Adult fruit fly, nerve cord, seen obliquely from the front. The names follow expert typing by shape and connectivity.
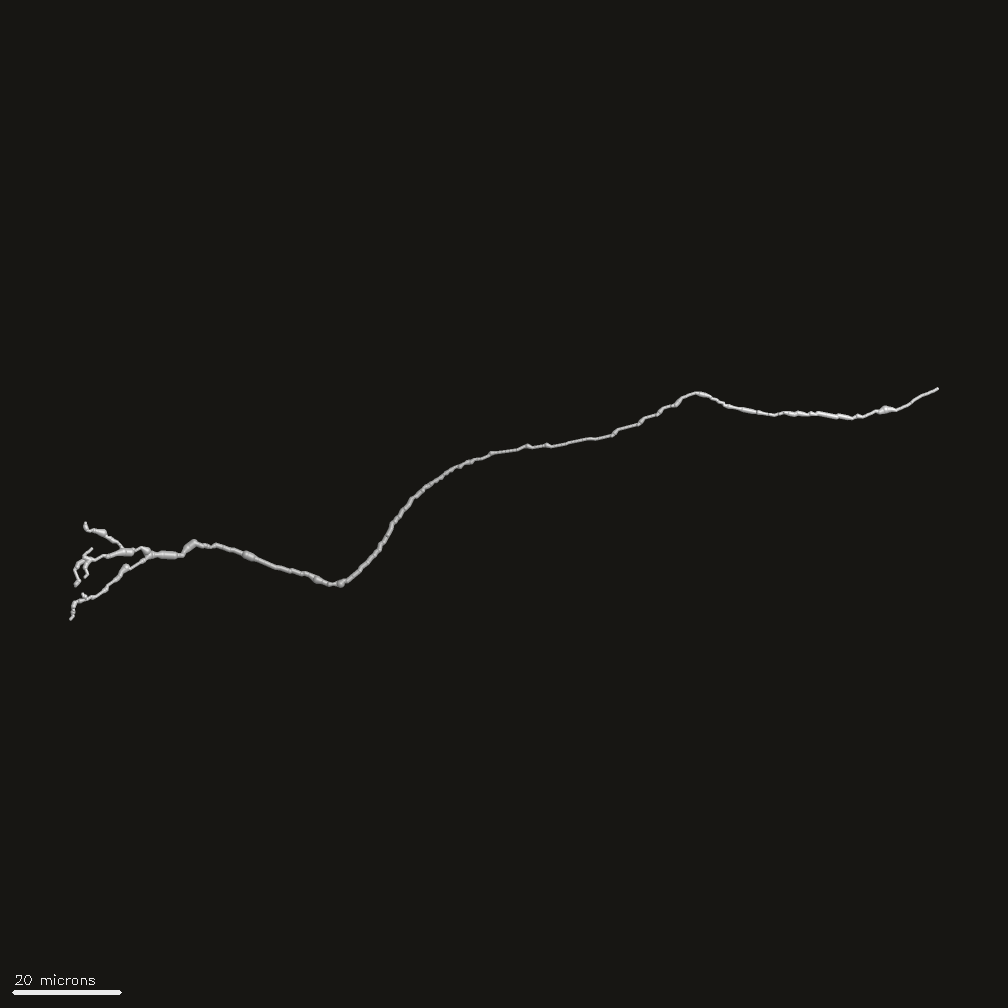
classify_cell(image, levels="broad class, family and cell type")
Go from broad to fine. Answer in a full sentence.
A sensory neuron entering the nerve cord of class gustatory, type WG1.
